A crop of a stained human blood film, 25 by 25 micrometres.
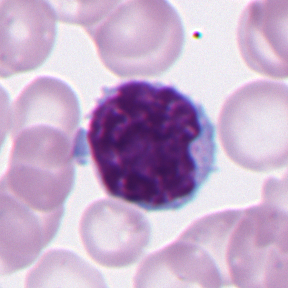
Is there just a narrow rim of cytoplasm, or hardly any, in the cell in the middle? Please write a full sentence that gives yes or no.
Yes, it is a narrow rim of cytoplasm that surrounds the nucleus.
